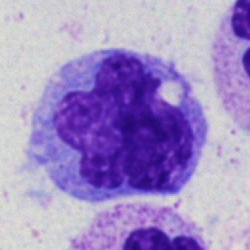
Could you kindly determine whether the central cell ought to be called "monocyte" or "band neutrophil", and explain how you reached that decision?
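This is a monocyte. Check the chromatin first: dark purple with scattered paler patches, a mottled look.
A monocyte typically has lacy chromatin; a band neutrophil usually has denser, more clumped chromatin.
Beyond that, the nucleus fills most of the cell, with one clear round vacuole at the upper right against it.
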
